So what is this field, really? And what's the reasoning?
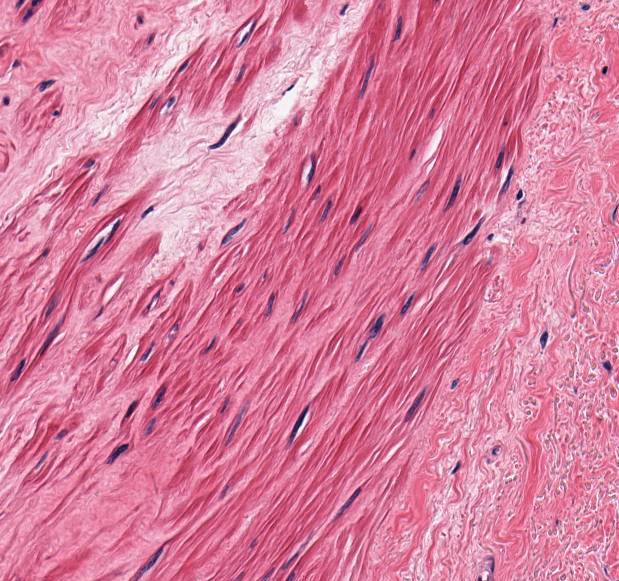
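This field shows the tunica media of an artery. A broad band of spindle-shaped smooth muscle cells, lying parallel to one another, crosses the field diagonally from lower left to upper right. Their nuclei are elongated and cigar-shaped with blunt ends, and their cytoplasm stains deep pink.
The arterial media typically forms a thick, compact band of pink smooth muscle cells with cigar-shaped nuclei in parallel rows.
The broad, parallel band fits this; the smooth muscle of a vein usually forms only a thin wall of loose bundles separated by collagen.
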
